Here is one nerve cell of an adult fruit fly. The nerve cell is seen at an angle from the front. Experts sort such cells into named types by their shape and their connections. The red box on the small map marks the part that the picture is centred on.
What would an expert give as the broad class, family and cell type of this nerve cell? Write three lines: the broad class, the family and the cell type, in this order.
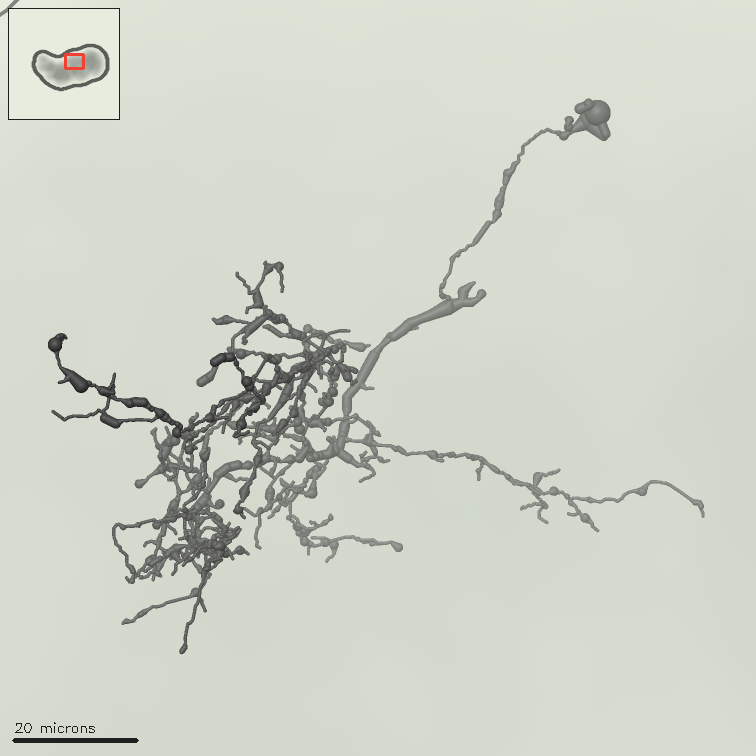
central-brain intrinsic neuron
hemilineage DM3_dorso_lateral
CL250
